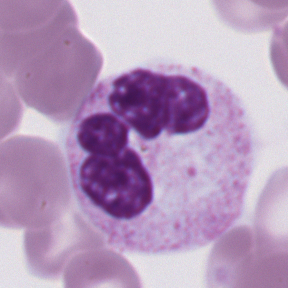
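Segmented neutrophil. Nuclear lobes in an arc along the upper and left part of the cell. Chromatin dark purple, coarsely clumped. Cytoplasm plentiful, pale pink, many fine pink-violet granules scattered throughout.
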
